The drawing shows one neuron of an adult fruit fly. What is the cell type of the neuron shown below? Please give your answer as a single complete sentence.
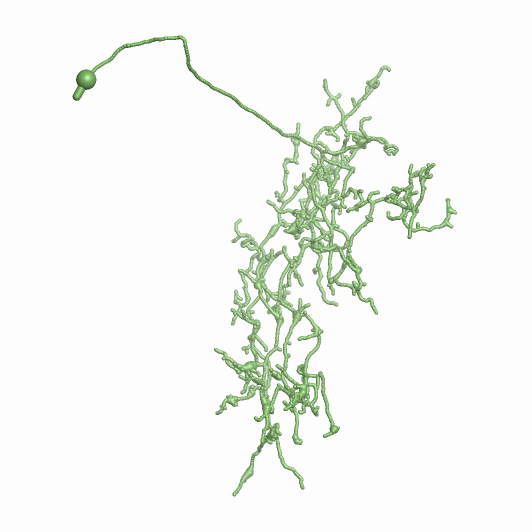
Classified by cell type, this neuron is Cm5.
